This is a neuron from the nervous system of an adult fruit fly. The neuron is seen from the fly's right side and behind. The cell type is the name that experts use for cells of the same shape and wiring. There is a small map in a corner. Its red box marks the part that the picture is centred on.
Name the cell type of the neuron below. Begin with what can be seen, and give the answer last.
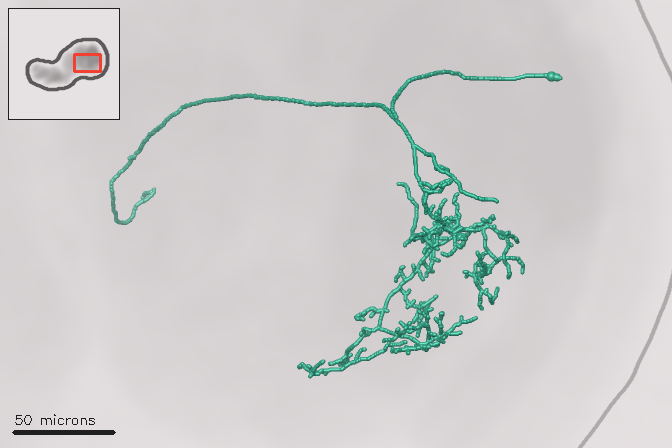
Its cell body lies at the upper right of the picture. By the scale bar it is about 250 microns wide in this view. The picture shows dozens of branch ends. Its broad class is central-brain intrinsic neuron. It is of cell type SAD014.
